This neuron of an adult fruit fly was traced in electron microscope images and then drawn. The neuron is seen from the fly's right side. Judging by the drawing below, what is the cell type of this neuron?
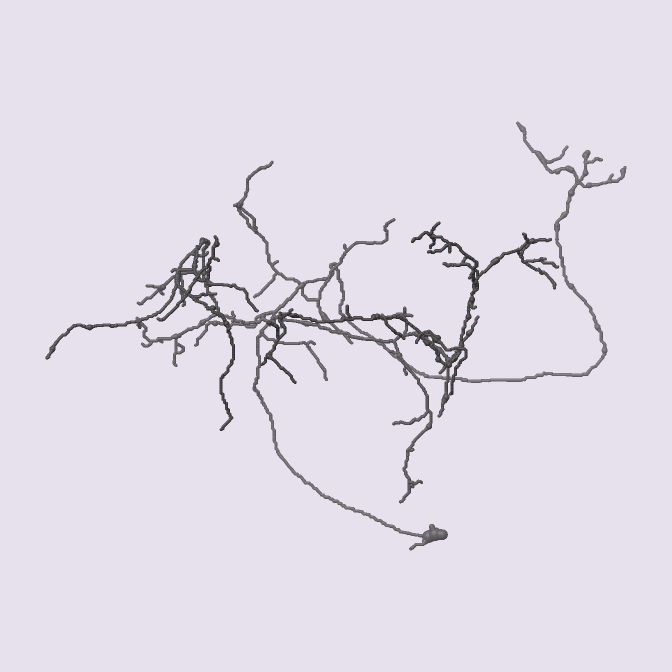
IN05B064_b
